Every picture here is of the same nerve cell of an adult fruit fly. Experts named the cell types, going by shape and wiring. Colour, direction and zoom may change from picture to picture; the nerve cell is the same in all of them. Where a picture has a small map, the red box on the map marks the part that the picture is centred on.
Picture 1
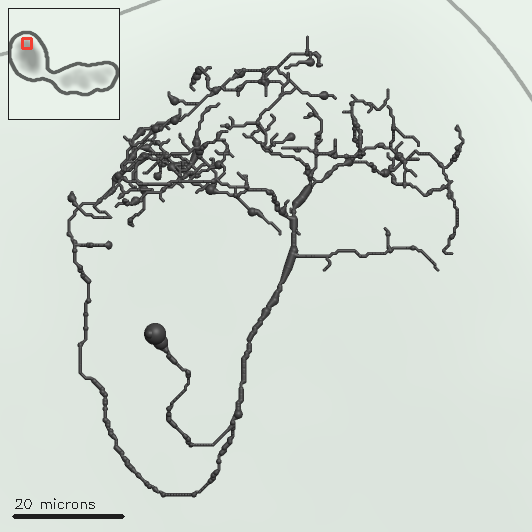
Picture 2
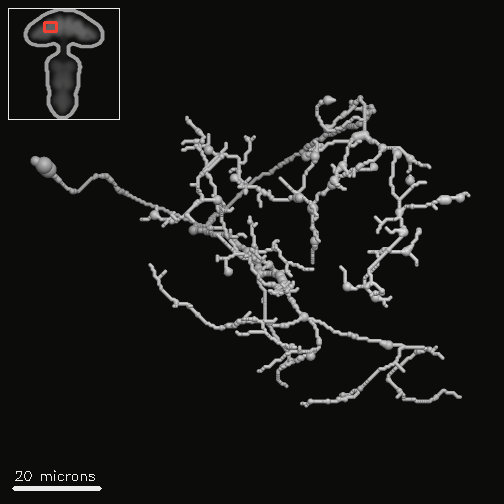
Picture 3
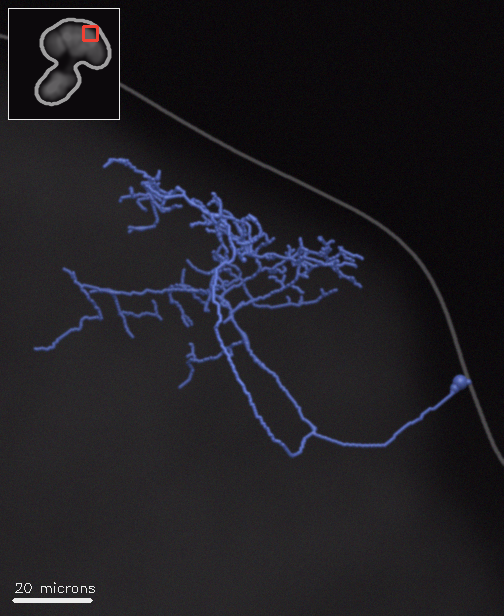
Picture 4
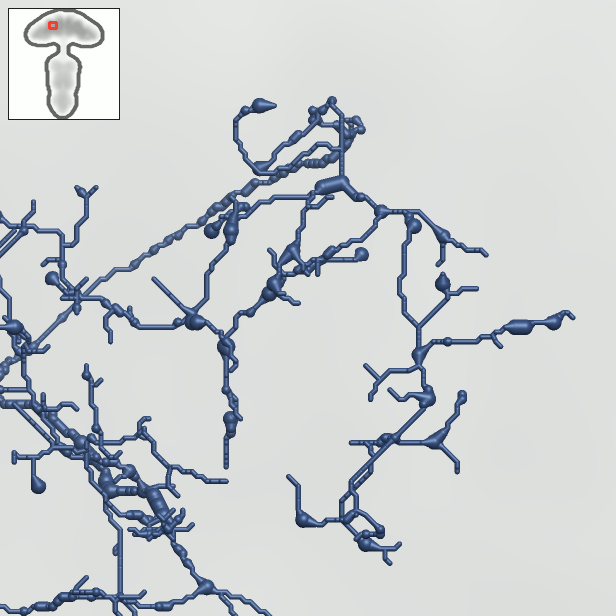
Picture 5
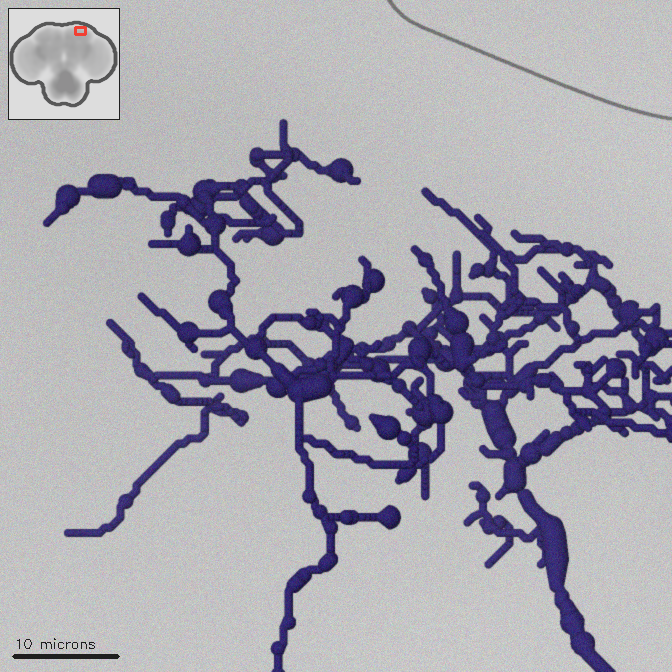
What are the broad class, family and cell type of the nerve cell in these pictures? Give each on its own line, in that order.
central-brain intrinsic neuron
hemilineage SLPal2
SLP038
